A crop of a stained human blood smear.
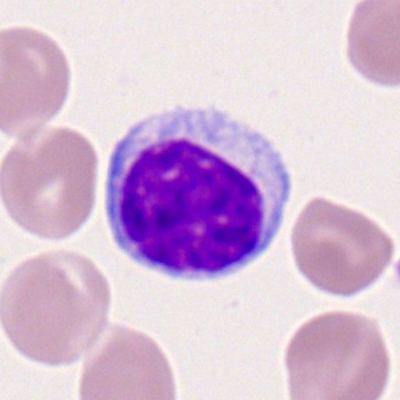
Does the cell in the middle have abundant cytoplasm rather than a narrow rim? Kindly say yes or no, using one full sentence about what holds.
No, the cytoplasm of this cell is scant, not abundant.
